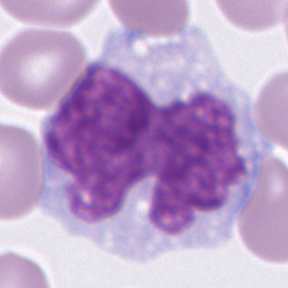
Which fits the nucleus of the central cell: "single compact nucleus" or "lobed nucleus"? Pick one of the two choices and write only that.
Lobed nucleus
